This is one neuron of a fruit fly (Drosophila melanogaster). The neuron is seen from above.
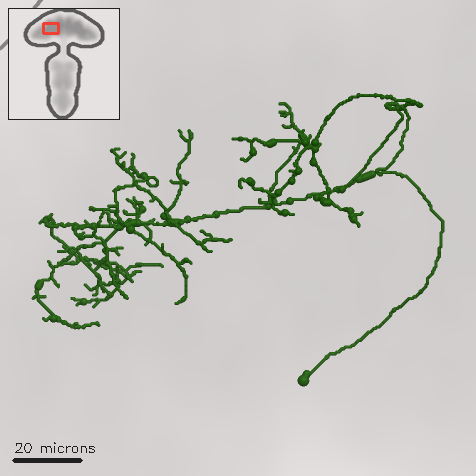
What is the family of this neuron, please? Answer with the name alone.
hemilineage DL1_dorsal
